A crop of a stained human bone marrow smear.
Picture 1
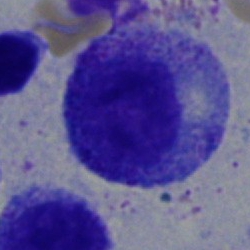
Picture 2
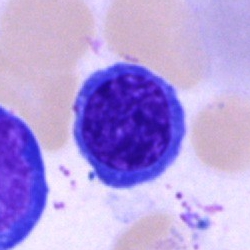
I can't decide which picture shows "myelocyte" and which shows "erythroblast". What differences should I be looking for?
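Quick answer: the myelocyte's in picture 1, the erythroblast in picture 2. The myelocyte has a round outline, a pale patch in the cytoplasm just right of the nucleus, and no vacuoles; pale red cells sit above it. The erythroblast is different: its chromatin is dark purple and coarsely clumped.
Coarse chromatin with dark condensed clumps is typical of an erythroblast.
Its cytoplasm is just a thin deep blue rim around the nucleus, with no granules and no vacuoles in it. At the left edge of that second picture you'll also see part of another nucleated cell.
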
